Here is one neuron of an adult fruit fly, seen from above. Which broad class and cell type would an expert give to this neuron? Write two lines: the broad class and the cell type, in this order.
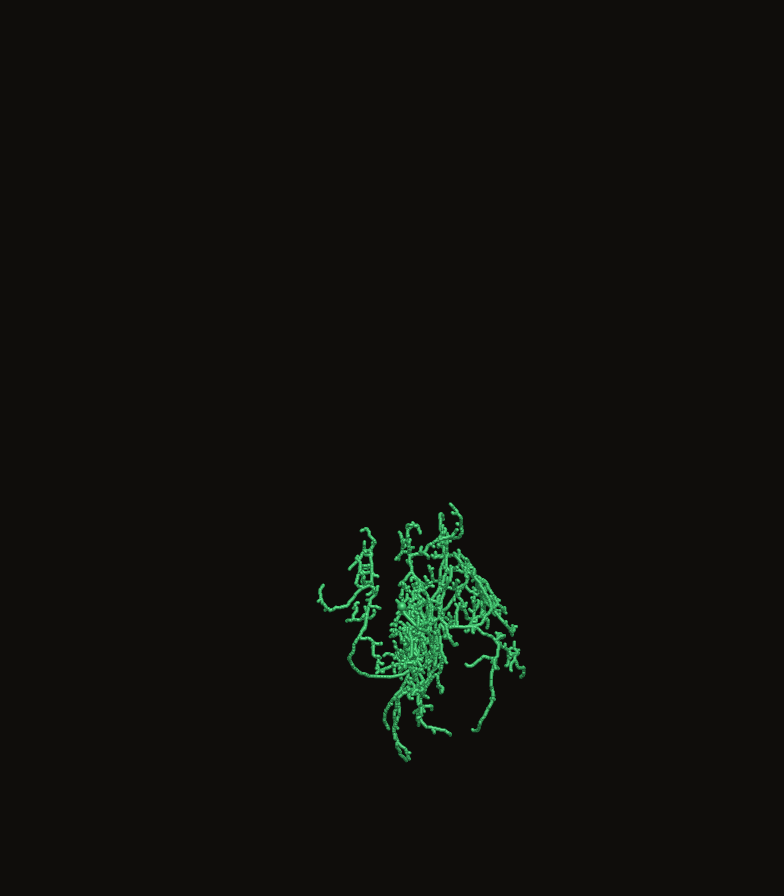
nerve-cord intrinsic neuron
INXXX294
